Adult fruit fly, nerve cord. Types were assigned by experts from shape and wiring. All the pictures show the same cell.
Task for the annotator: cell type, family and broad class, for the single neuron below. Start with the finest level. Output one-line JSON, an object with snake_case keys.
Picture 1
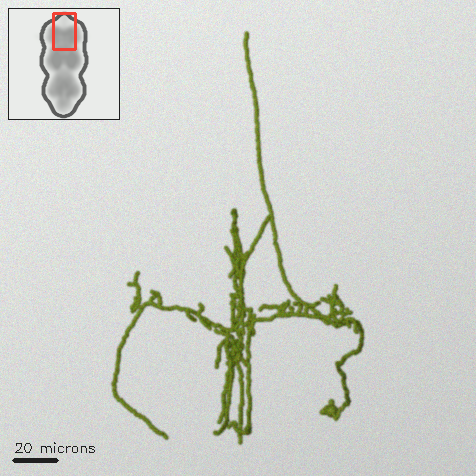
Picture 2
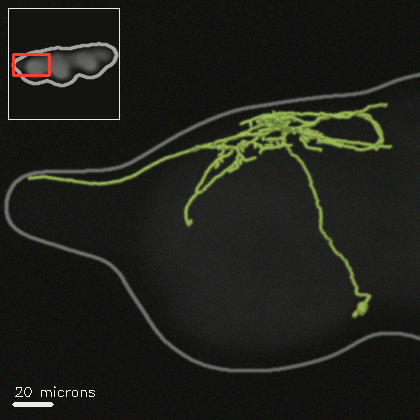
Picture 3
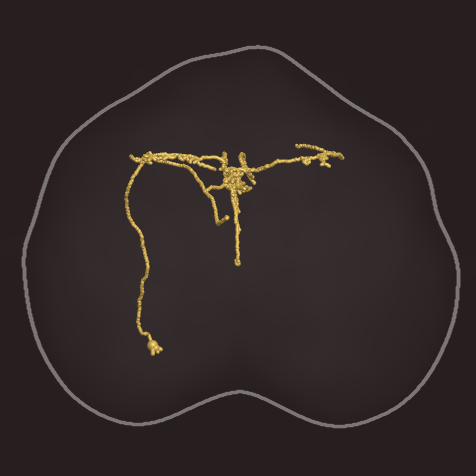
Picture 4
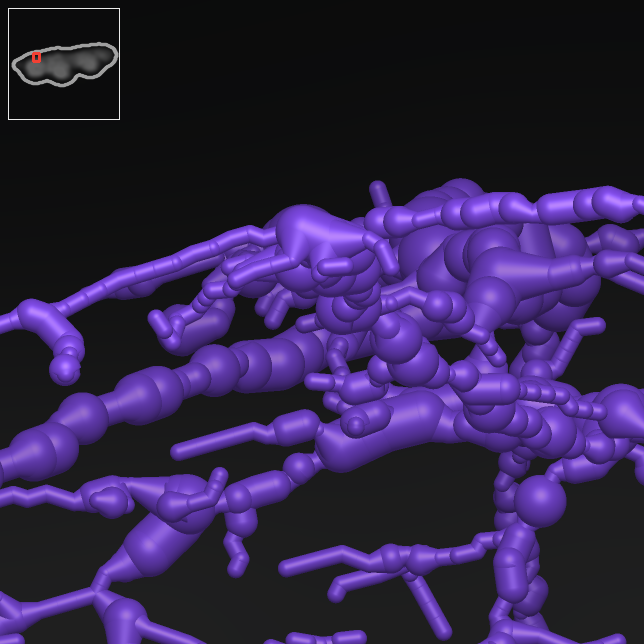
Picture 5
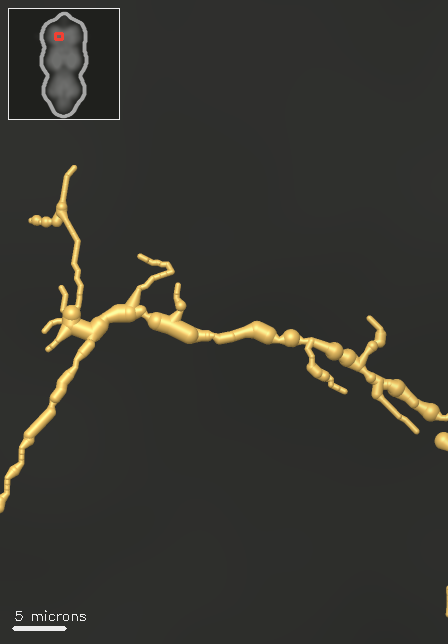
{"cell_type": "AN06A027", "family": "hemilineage 06A", "broad_class": "ascending neuron"}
